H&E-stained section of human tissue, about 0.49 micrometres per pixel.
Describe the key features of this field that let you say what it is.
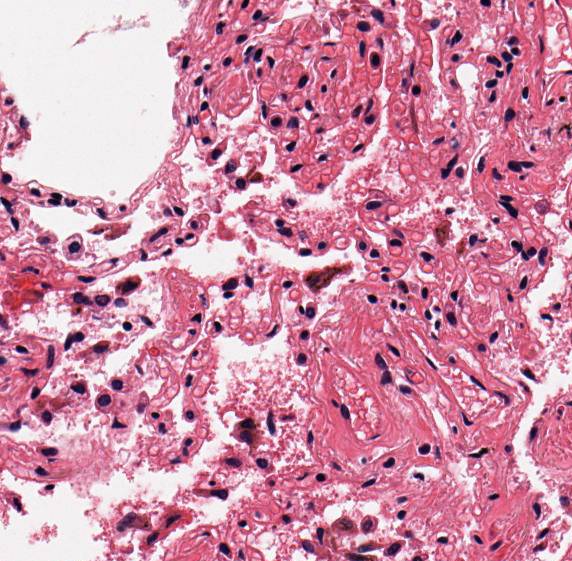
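Name: alveolus. Pattern: pink septa meshing around irregular open spaces, largest at upper left.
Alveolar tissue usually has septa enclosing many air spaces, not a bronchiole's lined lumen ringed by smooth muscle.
Septa: widened by dense eosinophilic collagen with spindle nuclei. Contents: pale pink granular material, a few loose cells, in several smaller spaces.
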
